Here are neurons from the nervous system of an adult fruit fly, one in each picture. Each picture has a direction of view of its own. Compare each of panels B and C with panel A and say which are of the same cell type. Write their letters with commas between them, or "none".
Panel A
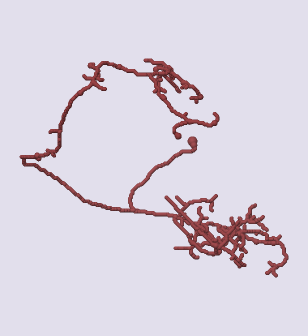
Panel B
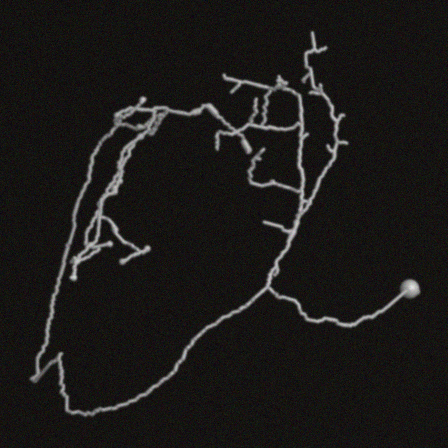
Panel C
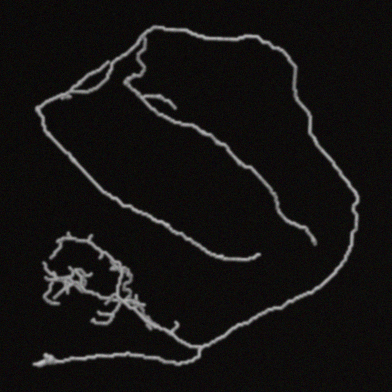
none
